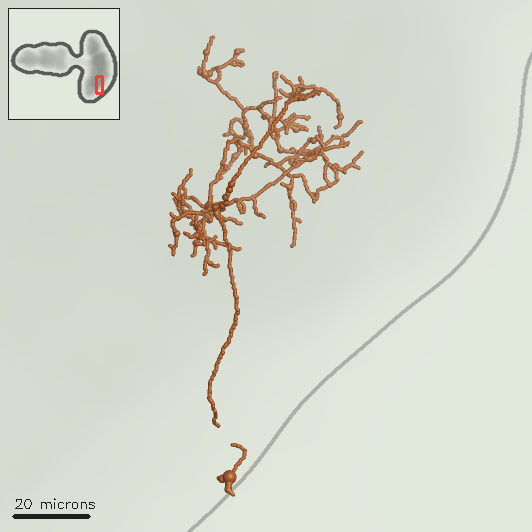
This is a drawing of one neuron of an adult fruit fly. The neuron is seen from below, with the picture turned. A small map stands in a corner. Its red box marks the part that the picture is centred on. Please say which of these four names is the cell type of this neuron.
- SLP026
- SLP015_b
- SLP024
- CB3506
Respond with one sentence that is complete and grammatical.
Cell type SLP015_b is what this neuron is.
